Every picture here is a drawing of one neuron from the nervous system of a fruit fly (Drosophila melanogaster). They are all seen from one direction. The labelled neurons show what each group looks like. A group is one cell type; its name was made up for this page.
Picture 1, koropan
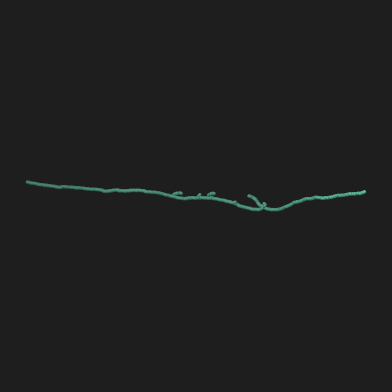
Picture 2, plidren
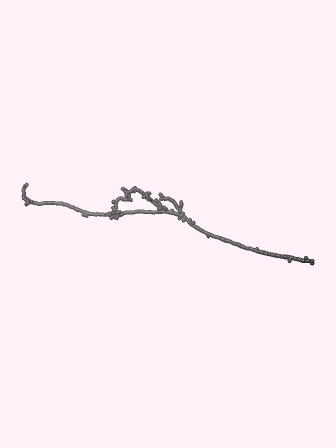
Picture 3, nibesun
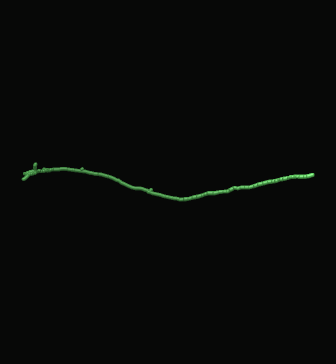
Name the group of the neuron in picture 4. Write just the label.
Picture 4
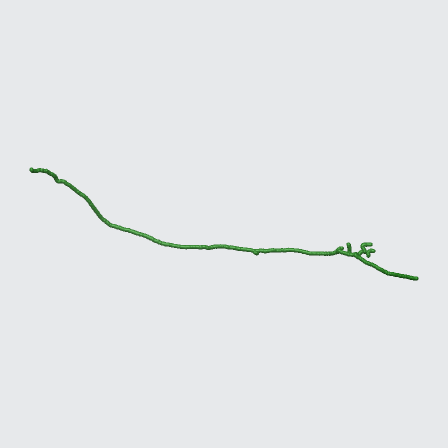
koropan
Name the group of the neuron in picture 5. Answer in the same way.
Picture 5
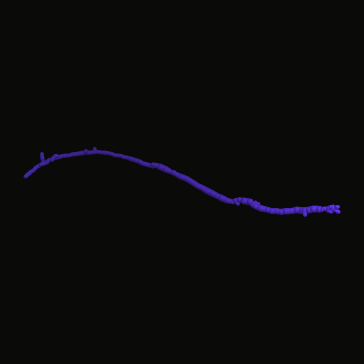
nibesun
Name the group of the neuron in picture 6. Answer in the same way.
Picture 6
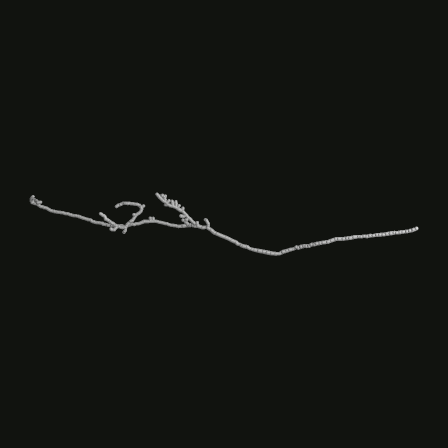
plidren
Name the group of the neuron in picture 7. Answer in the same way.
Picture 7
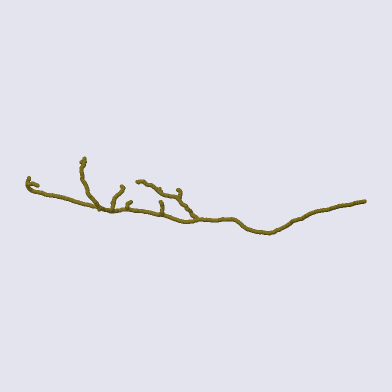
plidren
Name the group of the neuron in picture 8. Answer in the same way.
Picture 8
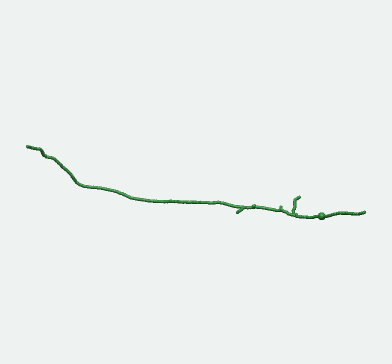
koropan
